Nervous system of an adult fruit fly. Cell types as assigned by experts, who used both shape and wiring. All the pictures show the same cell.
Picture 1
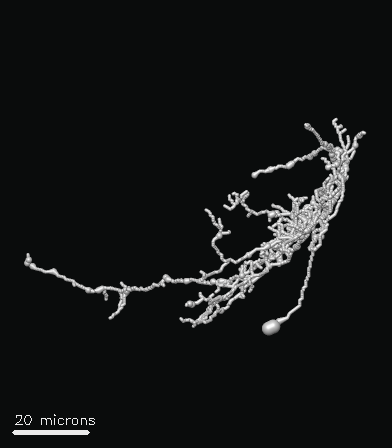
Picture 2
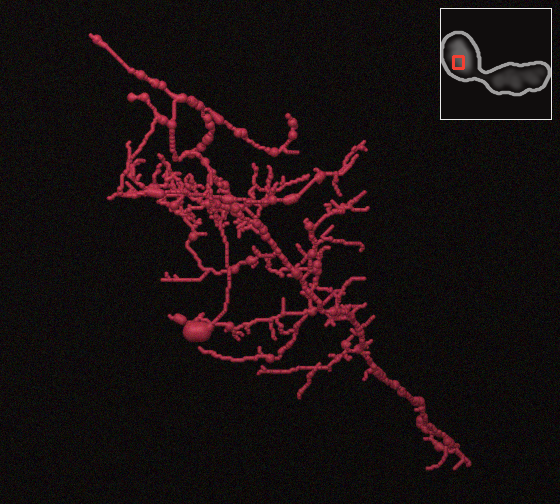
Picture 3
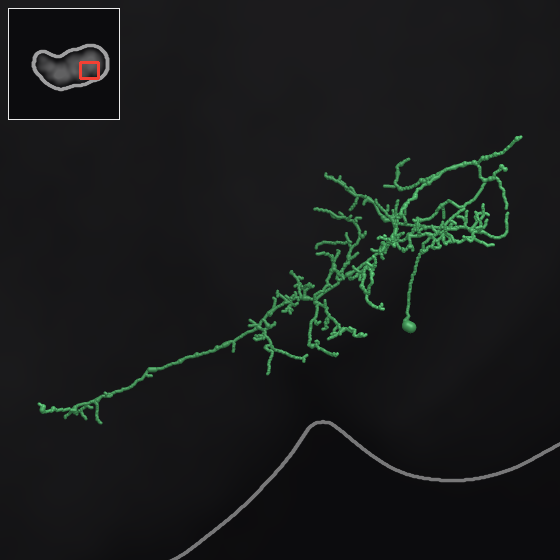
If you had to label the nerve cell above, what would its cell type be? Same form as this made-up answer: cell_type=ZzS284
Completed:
cell_type=AVLP611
